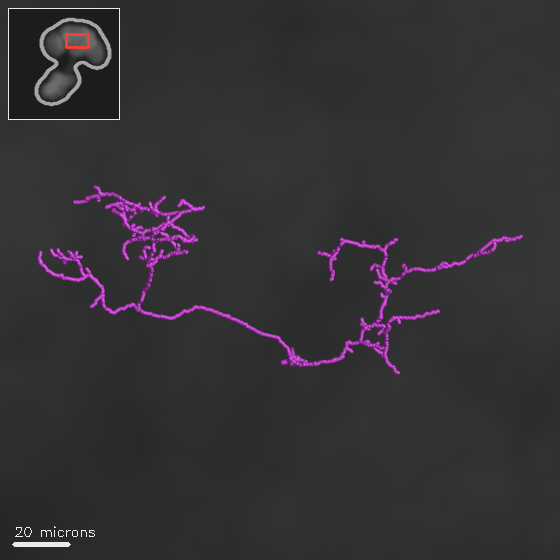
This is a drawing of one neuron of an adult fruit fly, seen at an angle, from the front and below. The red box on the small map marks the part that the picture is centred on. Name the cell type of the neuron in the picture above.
CB2343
